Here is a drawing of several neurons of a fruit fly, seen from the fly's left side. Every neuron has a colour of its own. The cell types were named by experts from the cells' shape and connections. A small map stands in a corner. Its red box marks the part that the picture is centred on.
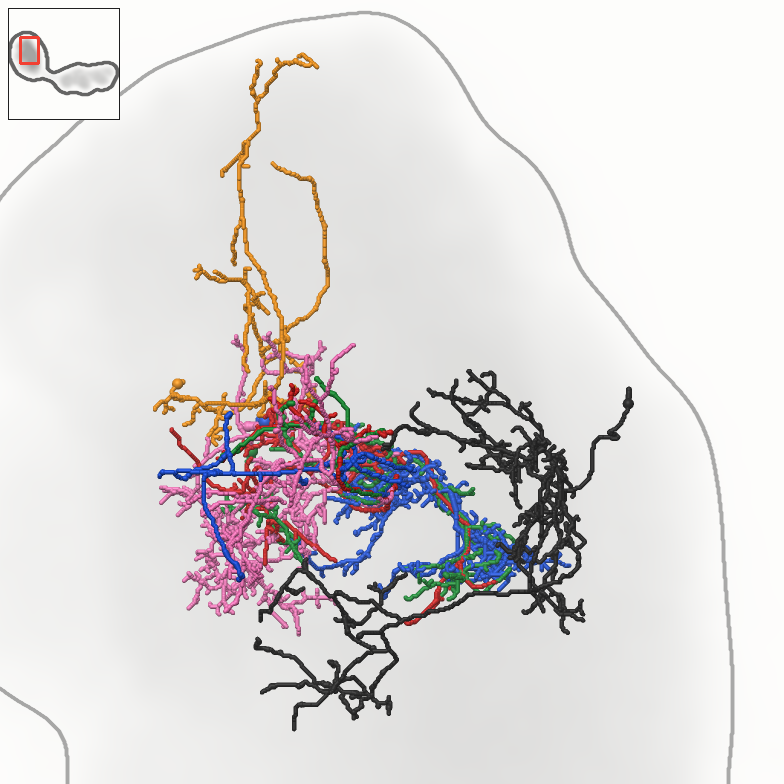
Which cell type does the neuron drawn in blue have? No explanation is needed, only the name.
PLP059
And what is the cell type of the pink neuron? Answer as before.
CB1883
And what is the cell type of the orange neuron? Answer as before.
CB1165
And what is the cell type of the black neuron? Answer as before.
PS315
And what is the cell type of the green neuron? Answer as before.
CB3014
